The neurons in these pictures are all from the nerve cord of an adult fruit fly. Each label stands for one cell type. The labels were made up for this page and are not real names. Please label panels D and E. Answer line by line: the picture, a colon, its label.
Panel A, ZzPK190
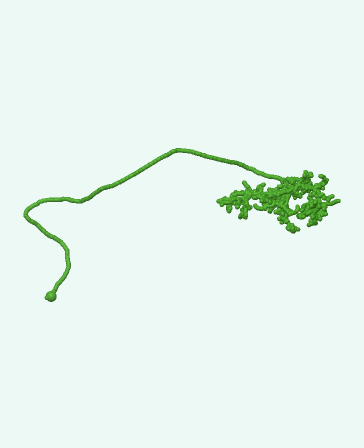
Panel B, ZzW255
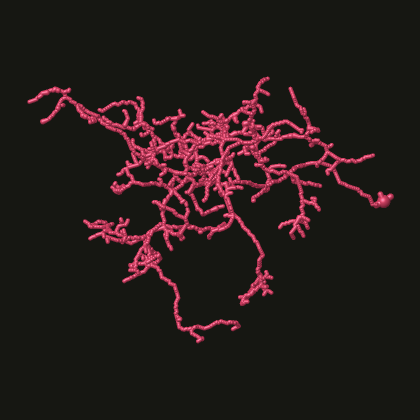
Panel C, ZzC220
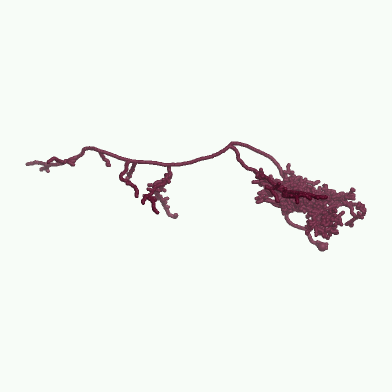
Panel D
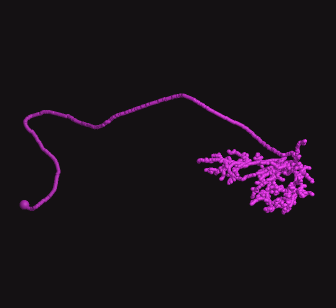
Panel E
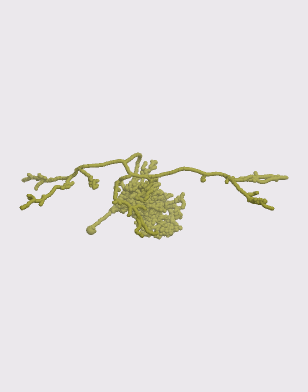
D: ZzPK190
E: ZzC220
